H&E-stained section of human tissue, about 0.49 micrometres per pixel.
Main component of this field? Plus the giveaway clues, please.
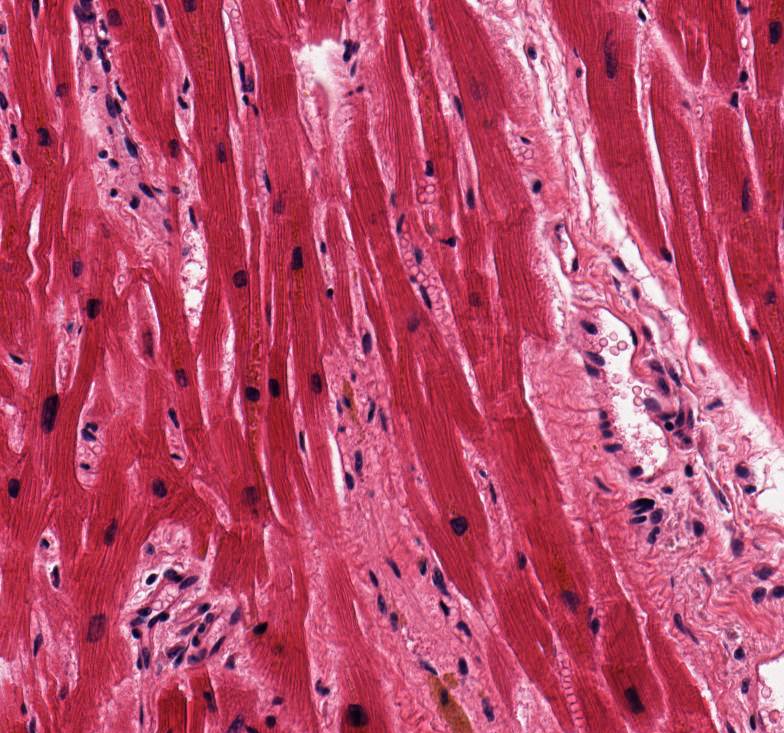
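That's myocardium. The striated fibres run roughly parallel from upper left to lower right, and you can see them branch and join their neighbours.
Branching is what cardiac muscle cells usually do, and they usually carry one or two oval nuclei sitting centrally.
Sure enough, each fibre here has oval nuclei in its centre. You'll also spot small golden-brown pigment deposits inside some fibres, one near the bottom centre.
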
